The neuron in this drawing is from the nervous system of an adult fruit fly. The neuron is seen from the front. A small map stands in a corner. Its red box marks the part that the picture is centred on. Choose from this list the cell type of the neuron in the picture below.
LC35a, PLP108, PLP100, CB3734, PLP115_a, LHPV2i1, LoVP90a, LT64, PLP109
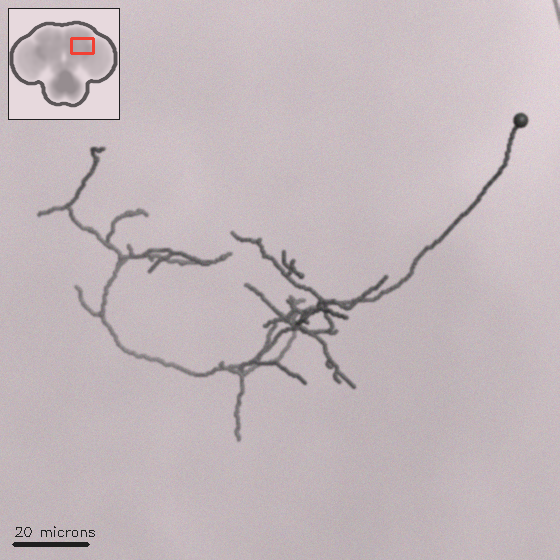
PLP115_a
